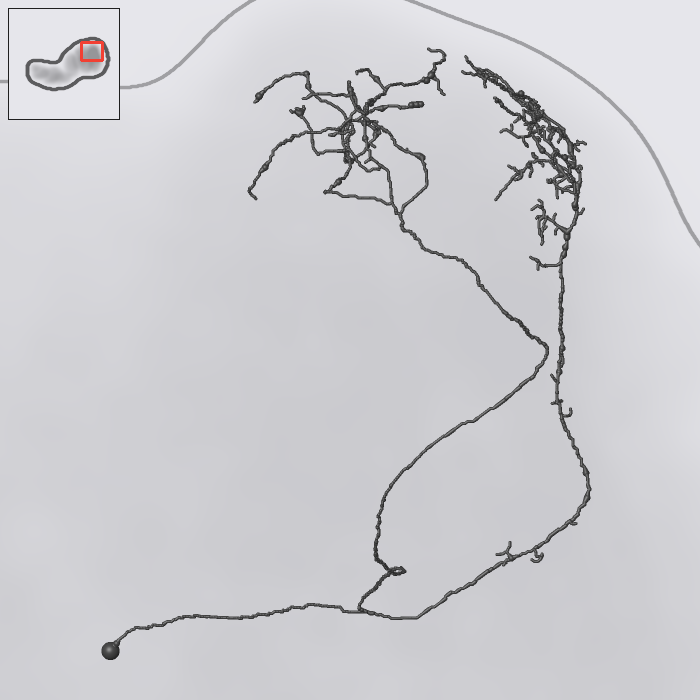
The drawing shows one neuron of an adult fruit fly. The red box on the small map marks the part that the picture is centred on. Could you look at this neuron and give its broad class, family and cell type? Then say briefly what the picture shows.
It is a central-brain intrinsic neuron. The family is hemilineage VLPl&p1_posterior. It is of cell type SLP450. The cell body can be seen at the lower left of the picture. The picture shows dozens of branch ends.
